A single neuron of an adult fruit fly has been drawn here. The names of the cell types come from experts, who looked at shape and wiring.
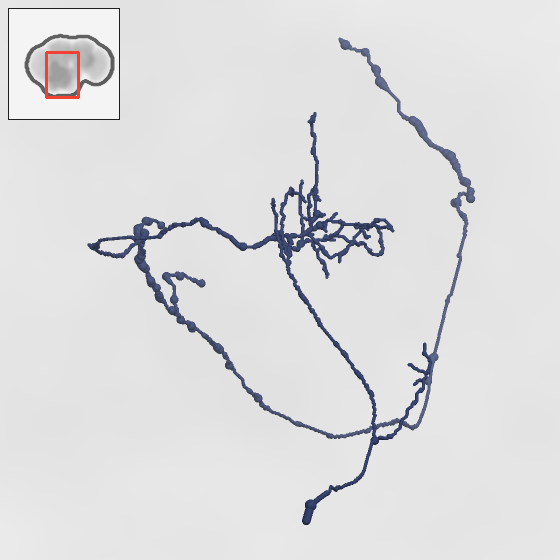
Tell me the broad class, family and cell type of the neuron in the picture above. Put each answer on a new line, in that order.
ascending neuron
hemilineage 07B
AN07B072_d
